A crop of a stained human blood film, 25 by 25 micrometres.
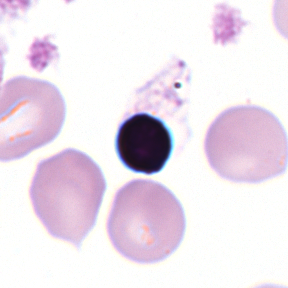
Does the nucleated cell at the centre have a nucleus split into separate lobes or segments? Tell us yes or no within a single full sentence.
No, the nucleus of the cell is a single undivided, compact round, oval or kidney-shaped mass.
